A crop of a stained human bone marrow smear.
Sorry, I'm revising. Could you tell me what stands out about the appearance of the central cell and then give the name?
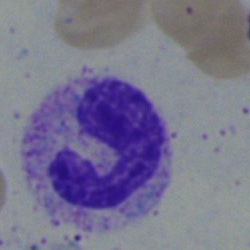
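Start with the outline: it's round. Now follow the curved nucleus and you'll see its hollow opens toward the left. The chromatin is dark purple and coarsely clumped. Fine pink-violet granules fill the cytoplasm. What you're looking at is a band neutrophil.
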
